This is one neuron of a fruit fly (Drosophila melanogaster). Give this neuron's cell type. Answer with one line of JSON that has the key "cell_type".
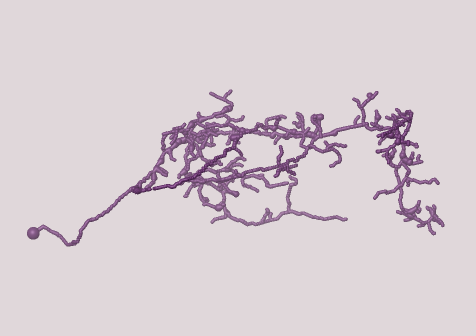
{"cell_type": "INXXX429"}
